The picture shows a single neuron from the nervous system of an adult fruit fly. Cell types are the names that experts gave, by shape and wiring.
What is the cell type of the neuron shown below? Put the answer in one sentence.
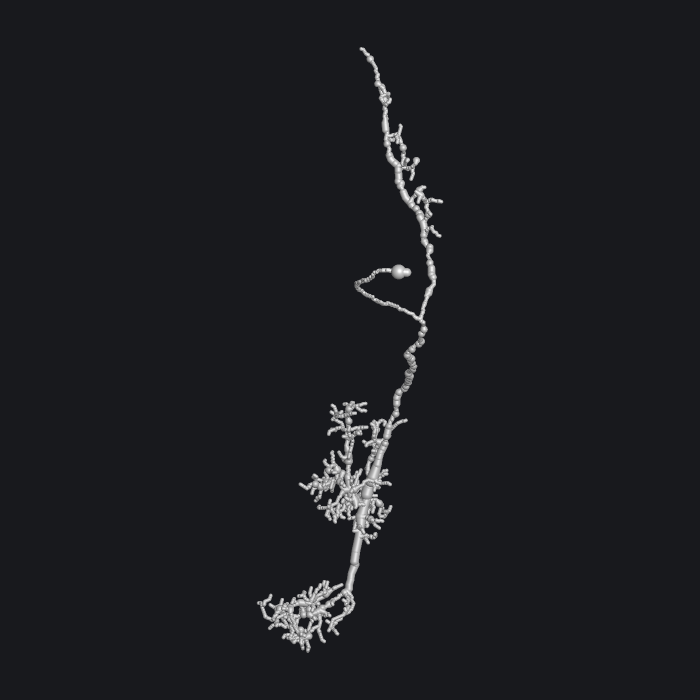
The cell type is LPLC1.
